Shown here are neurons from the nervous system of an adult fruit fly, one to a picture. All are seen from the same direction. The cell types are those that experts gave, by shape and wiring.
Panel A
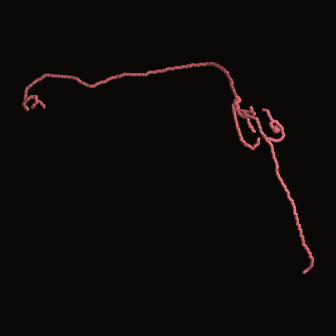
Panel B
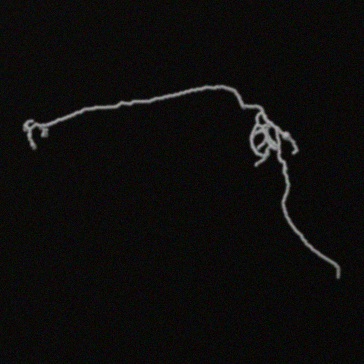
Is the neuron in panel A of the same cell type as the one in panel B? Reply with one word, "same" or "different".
same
